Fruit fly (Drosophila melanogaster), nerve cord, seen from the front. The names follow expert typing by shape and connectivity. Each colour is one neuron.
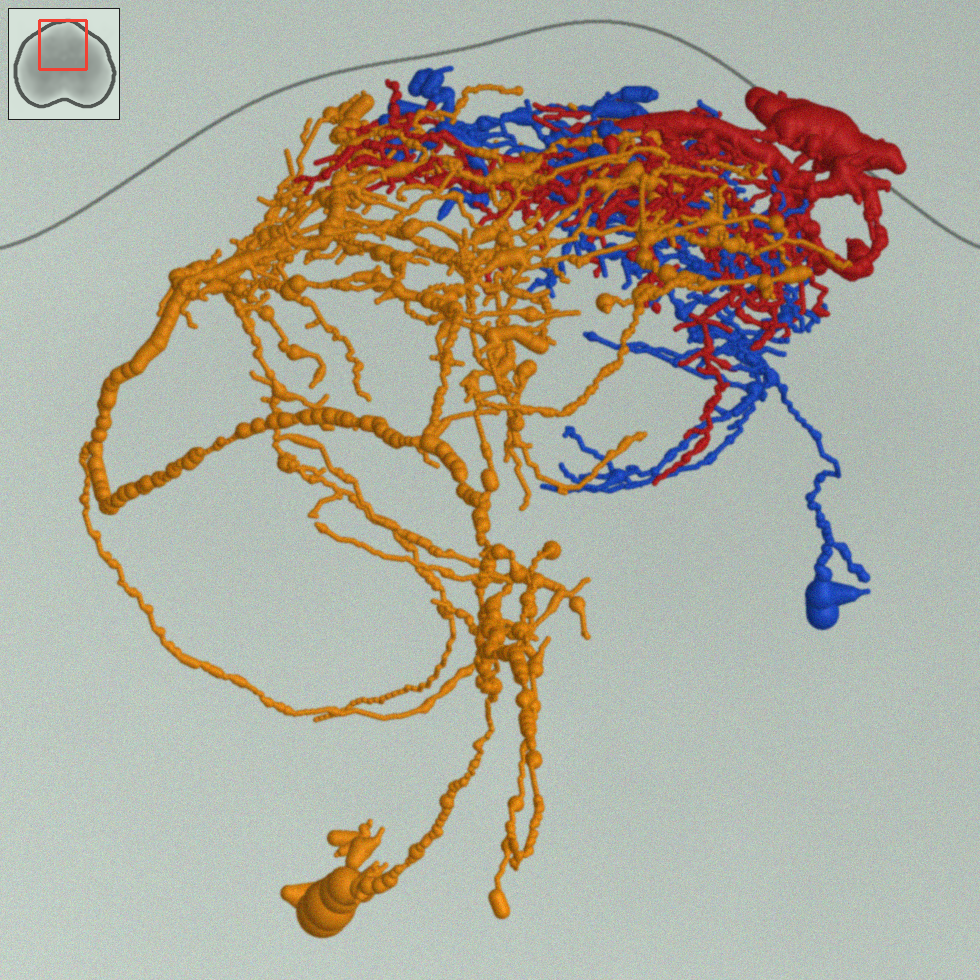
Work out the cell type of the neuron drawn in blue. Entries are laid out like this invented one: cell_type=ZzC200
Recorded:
cell_type=IN06A066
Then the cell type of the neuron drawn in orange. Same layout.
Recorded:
cell_type=ANXXX169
